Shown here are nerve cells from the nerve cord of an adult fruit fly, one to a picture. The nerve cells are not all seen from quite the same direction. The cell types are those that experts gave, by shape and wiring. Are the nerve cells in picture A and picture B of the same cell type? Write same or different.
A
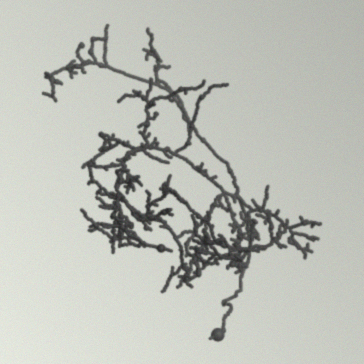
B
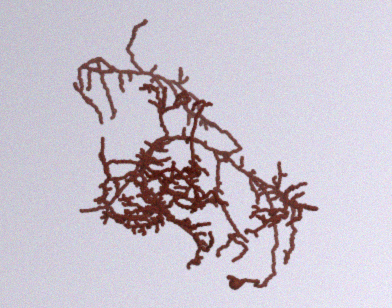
same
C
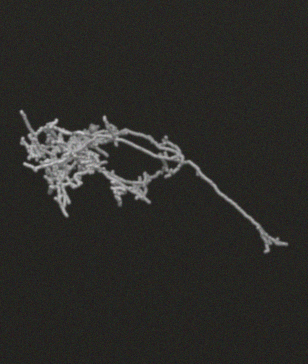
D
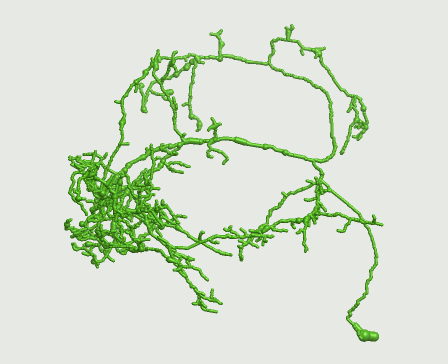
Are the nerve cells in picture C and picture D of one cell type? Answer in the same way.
different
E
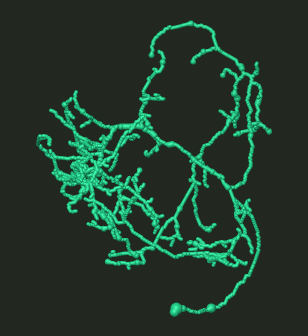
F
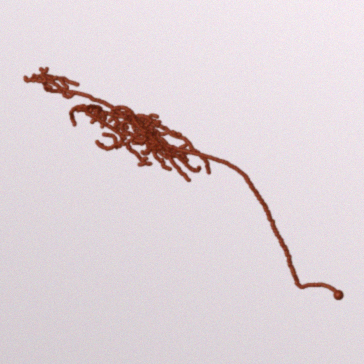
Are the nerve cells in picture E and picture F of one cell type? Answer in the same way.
different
